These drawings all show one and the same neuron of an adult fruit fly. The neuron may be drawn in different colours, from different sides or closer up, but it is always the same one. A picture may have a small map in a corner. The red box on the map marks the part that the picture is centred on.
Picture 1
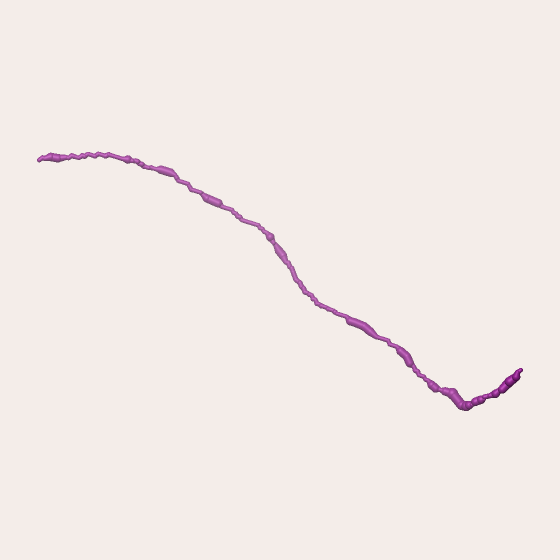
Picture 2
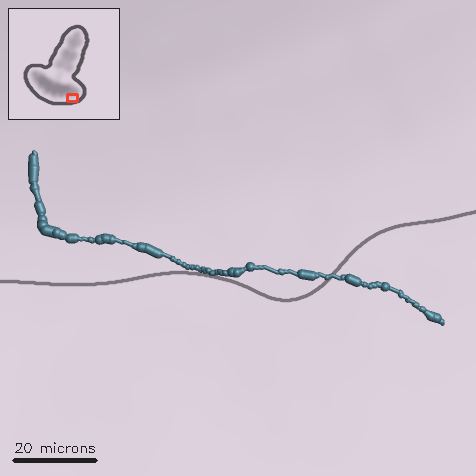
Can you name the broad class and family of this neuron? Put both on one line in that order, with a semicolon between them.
photoreceptor or other optic-lobe sensory neuron; class visual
